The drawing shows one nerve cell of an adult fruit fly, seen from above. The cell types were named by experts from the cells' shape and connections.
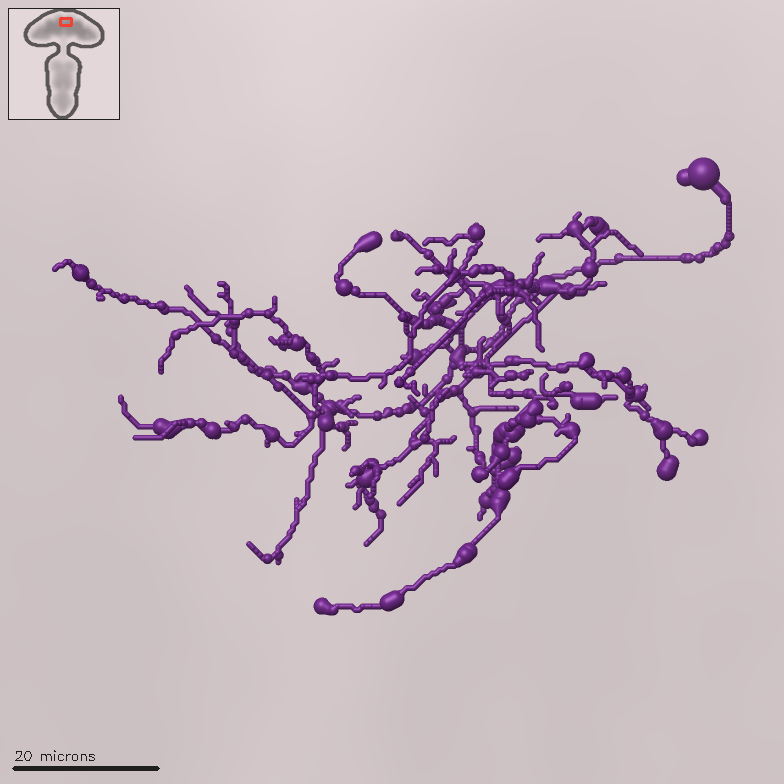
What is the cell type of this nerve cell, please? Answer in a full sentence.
The cell type is PRW020.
